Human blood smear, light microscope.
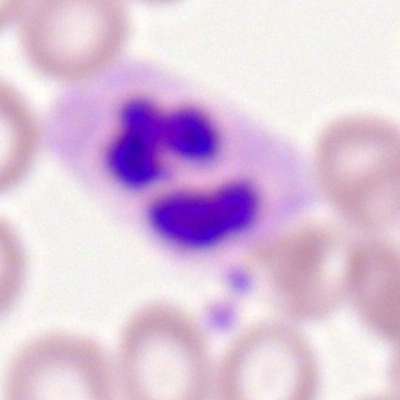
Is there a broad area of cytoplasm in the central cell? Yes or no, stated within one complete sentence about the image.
Yes, it is abundant cytoplasm that surrounds its nucleus.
